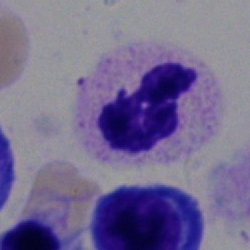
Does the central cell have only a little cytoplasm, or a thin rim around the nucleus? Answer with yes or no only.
No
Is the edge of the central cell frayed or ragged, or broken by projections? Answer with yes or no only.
No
